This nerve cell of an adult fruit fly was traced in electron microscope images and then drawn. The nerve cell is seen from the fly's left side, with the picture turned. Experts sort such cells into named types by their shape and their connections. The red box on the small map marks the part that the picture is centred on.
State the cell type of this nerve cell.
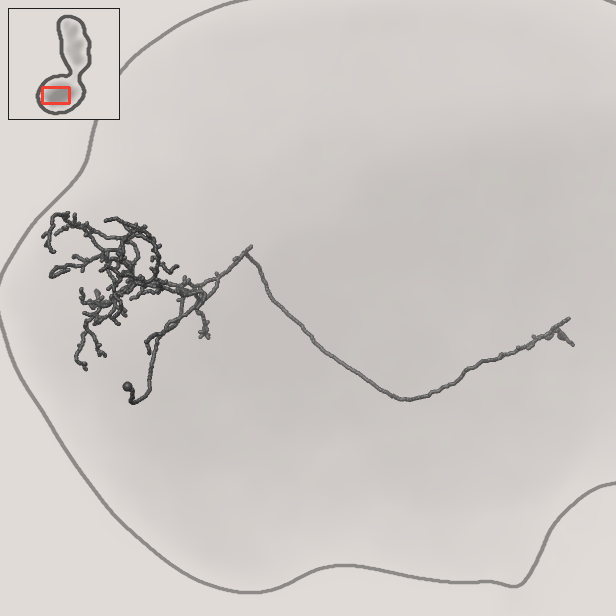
CB3869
